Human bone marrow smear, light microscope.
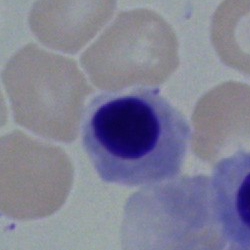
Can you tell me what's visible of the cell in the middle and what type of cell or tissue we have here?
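Outline irregular and somewhat angular, not smoothly round. Chromatin very dark purple, densely condensed throughout the nucleus. No nucleoli seen. Moderate rim of pale greyish-blue cytoplasm around the nucleus, widest at lower right. Cell: erythroblast.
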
